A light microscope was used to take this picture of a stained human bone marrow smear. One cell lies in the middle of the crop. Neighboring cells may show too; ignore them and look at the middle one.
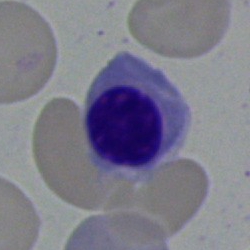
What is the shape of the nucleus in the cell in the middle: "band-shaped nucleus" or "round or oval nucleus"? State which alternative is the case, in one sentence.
What the nucleus forms is one compact round or oval mass.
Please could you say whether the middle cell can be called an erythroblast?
yes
